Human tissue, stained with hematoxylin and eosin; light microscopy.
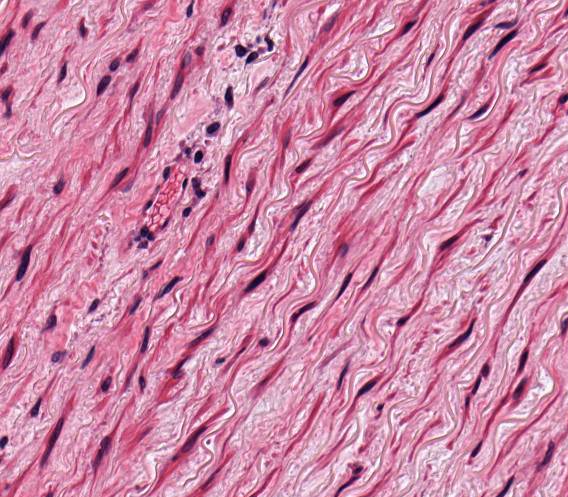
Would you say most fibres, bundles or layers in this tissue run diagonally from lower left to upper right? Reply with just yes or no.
Yes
